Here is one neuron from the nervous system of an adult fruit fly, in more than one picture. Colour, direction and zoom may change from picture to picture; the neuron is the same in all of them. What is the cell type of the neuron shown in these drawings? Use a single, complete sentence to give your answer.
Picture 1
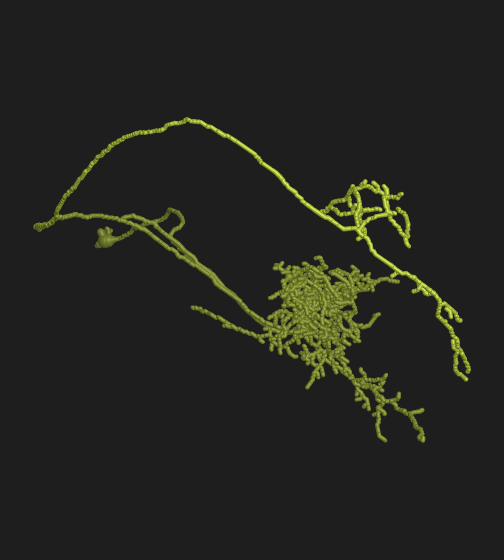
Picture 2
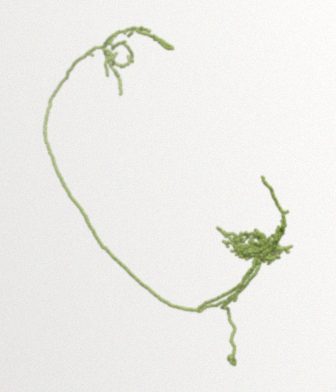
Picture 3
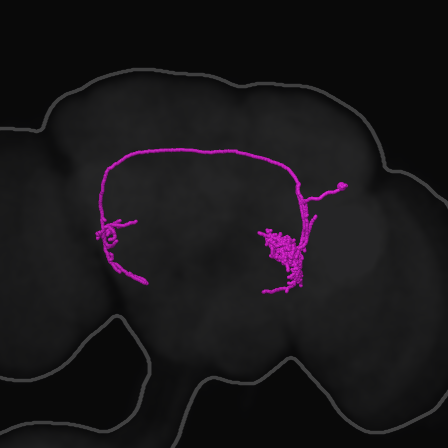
Within the cell type PLP081 sits this neuron.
